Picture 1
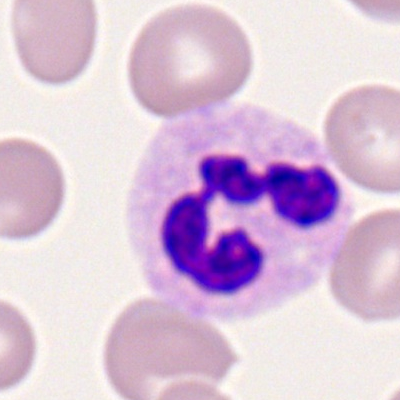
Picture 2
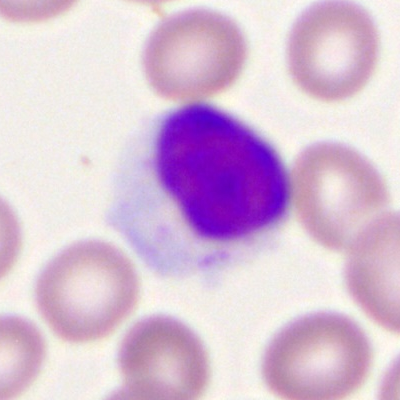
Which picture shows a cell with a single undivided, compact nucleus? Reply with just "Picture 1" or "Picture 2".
Picture 2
